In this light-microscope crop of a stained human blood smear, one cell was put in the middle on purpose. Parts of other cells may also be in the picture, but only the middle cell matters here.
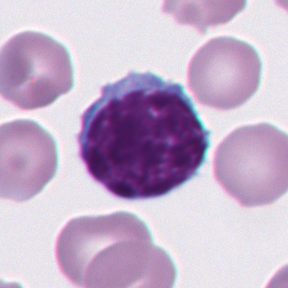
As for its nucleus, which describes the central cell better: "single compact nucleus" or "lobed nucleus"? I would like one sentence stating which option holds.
Within the cell, the nucleus is one undivided, compact round, oval or kidney-shaped mass.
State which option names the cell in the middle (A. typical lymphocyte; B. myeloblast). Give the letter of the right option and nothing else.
A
